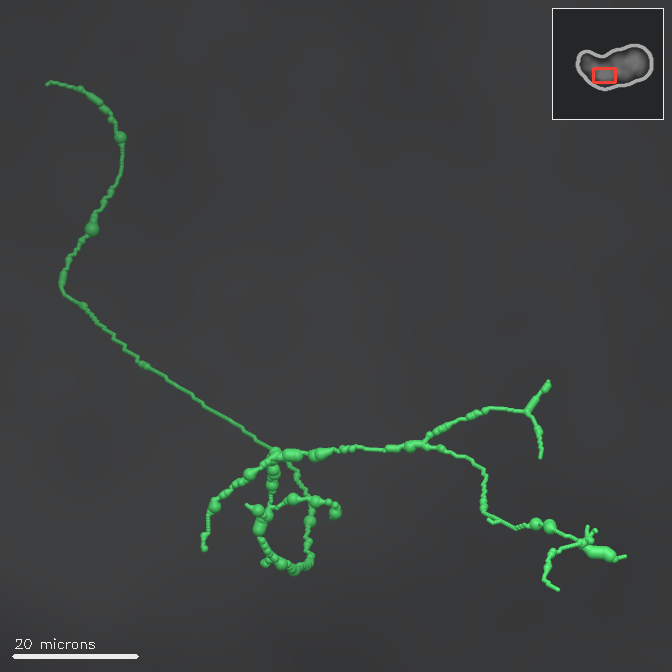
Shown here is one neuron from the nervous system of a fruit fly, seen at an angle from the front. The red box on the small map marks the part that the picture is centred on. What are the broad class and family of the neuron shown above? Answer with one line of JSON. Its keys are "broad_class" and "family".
{"broad_class": "sensory neuron entering the nerve cord", "family": "class mechanosensory tactile"}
